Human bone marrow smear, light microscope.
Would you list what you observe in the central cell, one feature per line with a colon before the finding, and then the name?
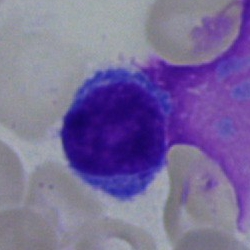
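Shape: round outline
Cytoplasm colour: deep blue
Granules: none visible in the cytoplasm
Upper edge: small irregular projections sticking out
Identity: lymphocyte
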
